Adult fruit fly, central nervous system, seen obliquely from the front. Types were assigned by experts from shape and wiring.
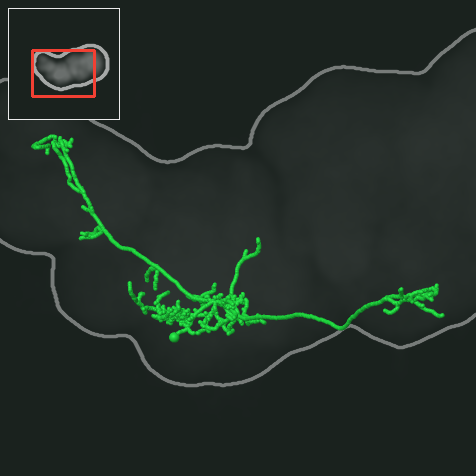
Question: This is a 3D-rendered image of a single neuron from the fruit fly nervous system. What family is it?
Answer: hemilineage 05B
